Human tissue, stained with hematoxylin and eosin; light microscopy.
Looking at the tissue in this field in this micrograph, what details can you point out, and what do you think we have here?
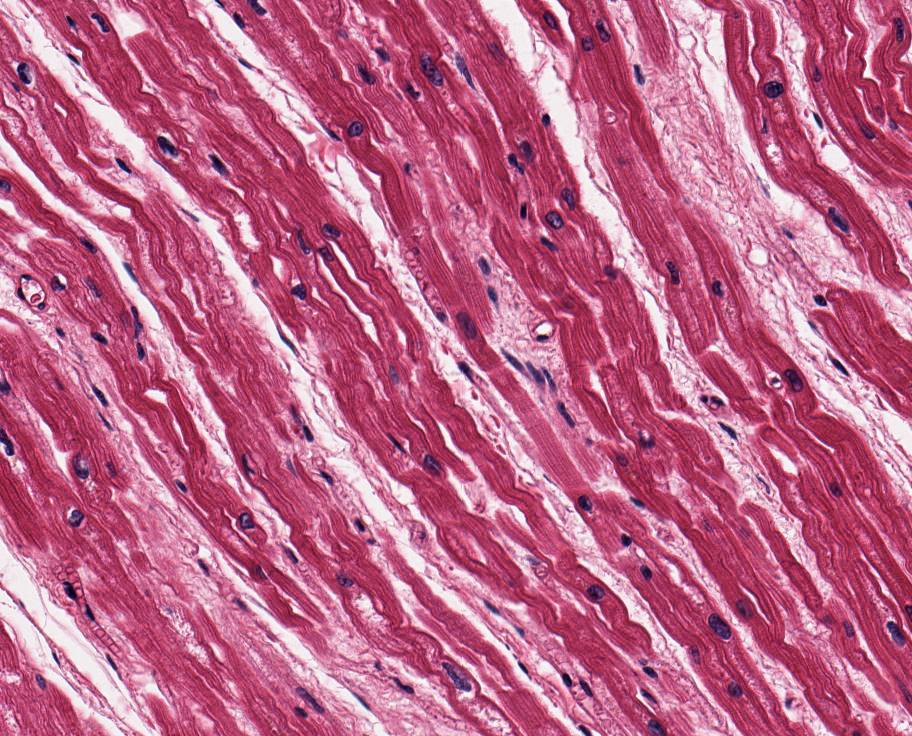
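Long muscle fibres cut lengthwise fill the whole field, running parallel and diagonally from upper left to lower right. Deep pink; fine cross-striations, clearest centrally. Outlines wavy; some fibres branch and join neighbours. Nuclei oval, central within fibres, not at edges. Tissue: atrial appendage of the heart.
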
